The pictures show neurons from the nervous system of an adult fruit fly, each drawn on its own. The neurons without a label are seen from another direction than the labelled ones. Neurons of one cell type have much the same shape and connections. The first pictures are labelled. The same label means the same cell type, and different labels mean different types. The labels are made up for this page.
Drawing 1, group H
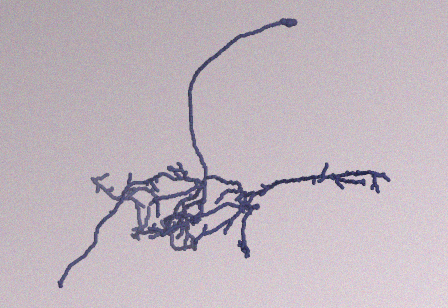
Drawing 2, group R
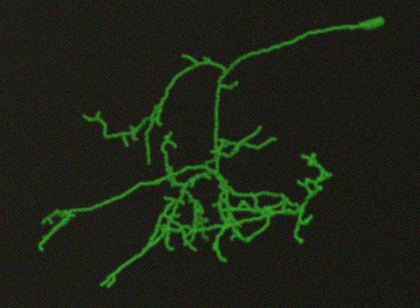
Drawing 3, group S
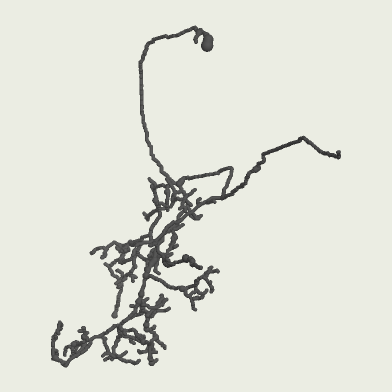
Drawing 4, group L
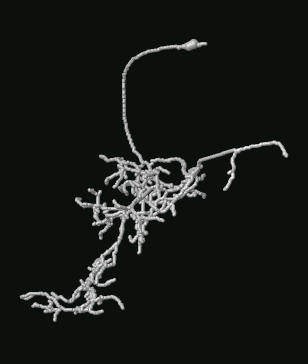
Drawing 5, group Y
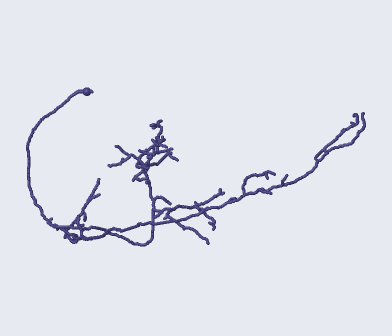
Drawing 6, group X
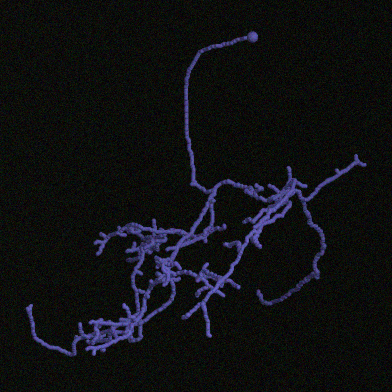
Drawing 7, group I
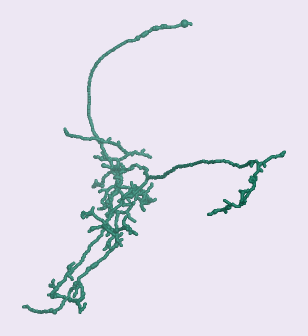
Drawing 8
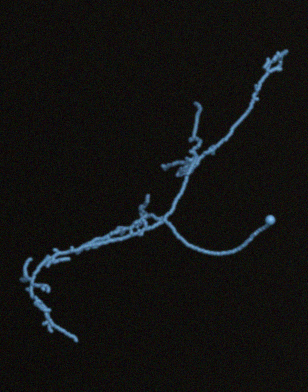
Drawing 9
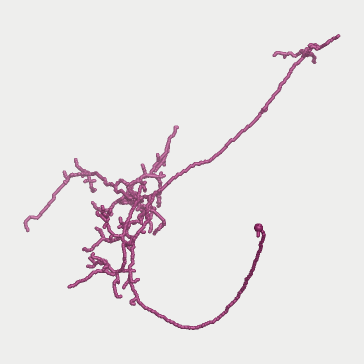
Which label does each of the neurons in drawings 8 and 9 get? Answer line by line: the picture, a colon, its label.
8: group H
9: group I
